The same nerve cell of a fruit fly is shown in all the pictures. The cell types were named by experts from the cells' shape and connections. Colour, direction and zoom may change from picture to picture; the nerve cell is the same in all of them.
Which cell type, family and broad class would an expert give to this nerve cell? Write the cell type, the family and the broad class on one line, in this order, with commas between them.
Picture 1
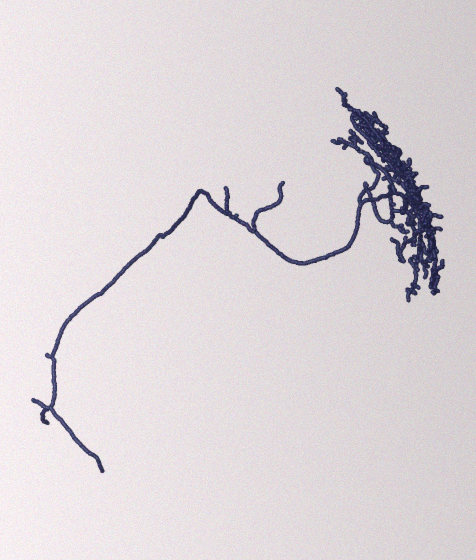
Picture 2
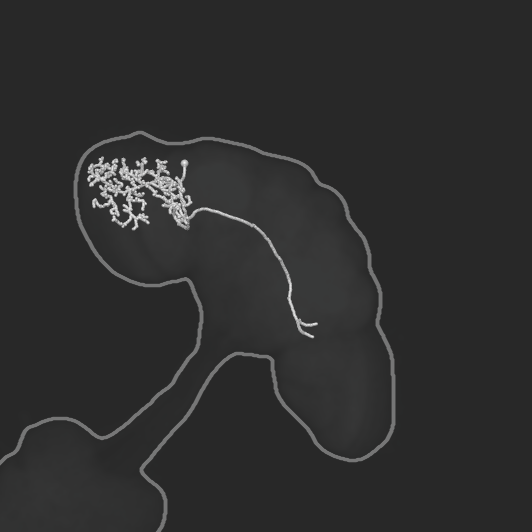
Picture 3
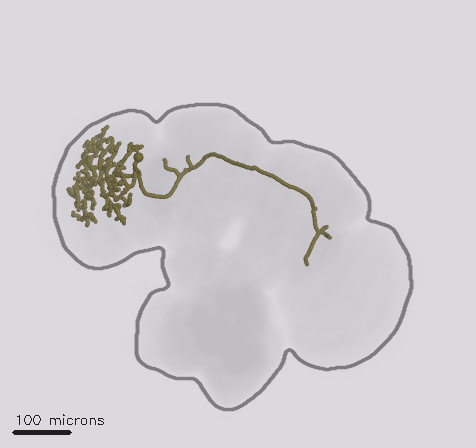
MeVPLo2, MeVPLo, visual projection neuron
